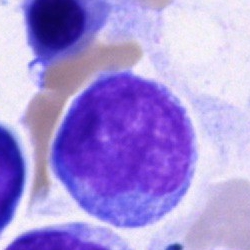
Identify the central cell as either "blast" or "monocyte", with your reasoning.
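I'd call it a blast rather than a monocyte. What tips it for me is the cytoplasm: there is only a narrow rim, lying mostly below the nucleus.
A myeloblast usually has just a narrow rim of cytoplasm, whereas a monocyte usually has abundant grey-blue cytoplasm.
Beyond that, the cell outline is round with a smooth edge, and the blue cytoplasm is paler than the nucleus and shows no coarse dark granules.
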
